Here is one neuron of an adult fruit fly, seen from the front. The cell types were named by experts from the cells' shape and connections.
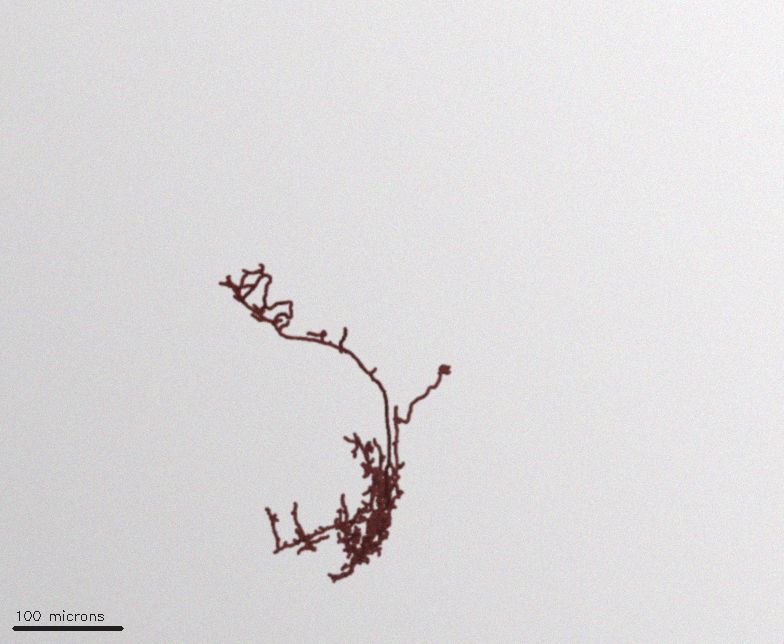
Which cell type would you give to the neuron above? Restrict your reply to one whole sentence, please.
So far as cell type goes, this neuron is ANXXX082.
